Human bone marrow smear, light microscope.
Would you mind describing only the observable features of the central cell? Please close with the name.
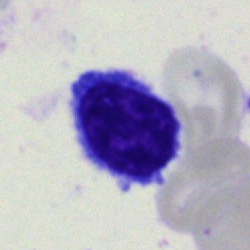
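Outline roughly oval. Small knob-like projections along the lower border. Whole cell stains deep purple-blue. Chromatin dense, coarsely clumped. Result: lymphocyte.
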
